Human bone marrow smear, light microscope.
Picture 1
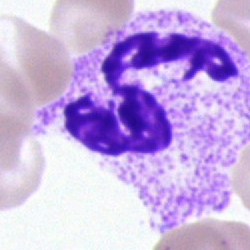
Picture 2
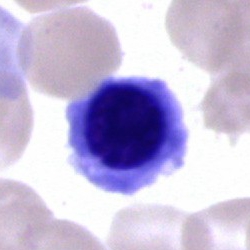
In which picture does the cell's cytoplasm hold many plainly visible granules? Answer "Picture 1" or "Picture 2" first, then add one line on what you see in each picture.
Picture 1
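What picture 1 shows: Many small lilac-purple granules are scattered evenly through the cytoplasm.
What picture 2 shows: No granules are seen in the cytoplasm.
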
